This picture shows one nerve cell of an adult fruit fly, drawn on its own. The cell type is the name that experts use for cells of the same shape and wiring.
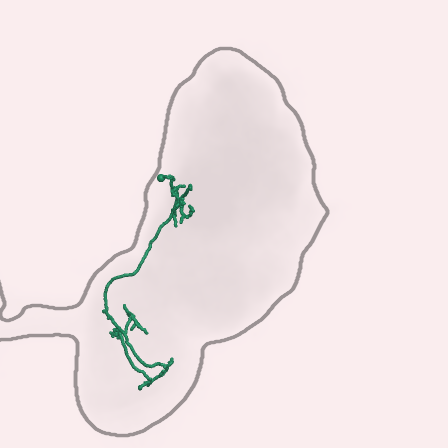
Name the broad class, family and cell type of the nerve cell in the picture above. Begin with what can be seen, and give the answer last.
In this view it is taller than it is wide. Its broad class is visual centrifugal neuron. Its family is hemilineage DM6_posterior. The cell type is OLVC7.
